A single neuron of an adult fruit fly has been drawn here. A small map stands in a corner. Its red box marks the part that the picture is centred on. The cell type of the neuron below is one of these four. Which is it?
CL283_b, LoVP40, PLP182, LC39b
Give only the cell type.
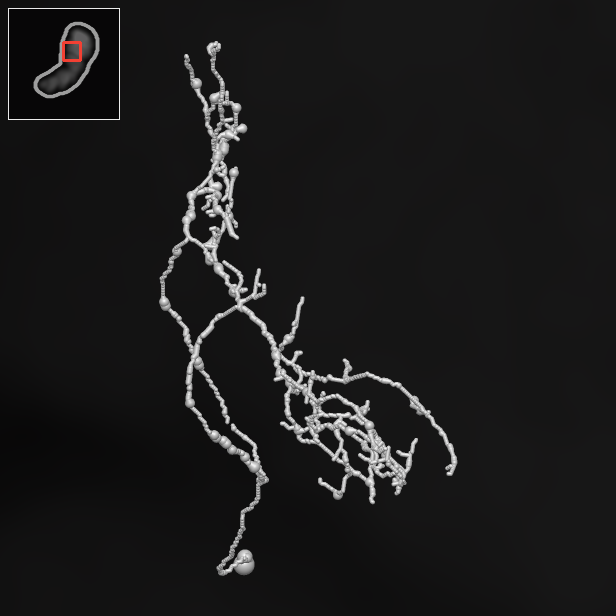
PLP182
